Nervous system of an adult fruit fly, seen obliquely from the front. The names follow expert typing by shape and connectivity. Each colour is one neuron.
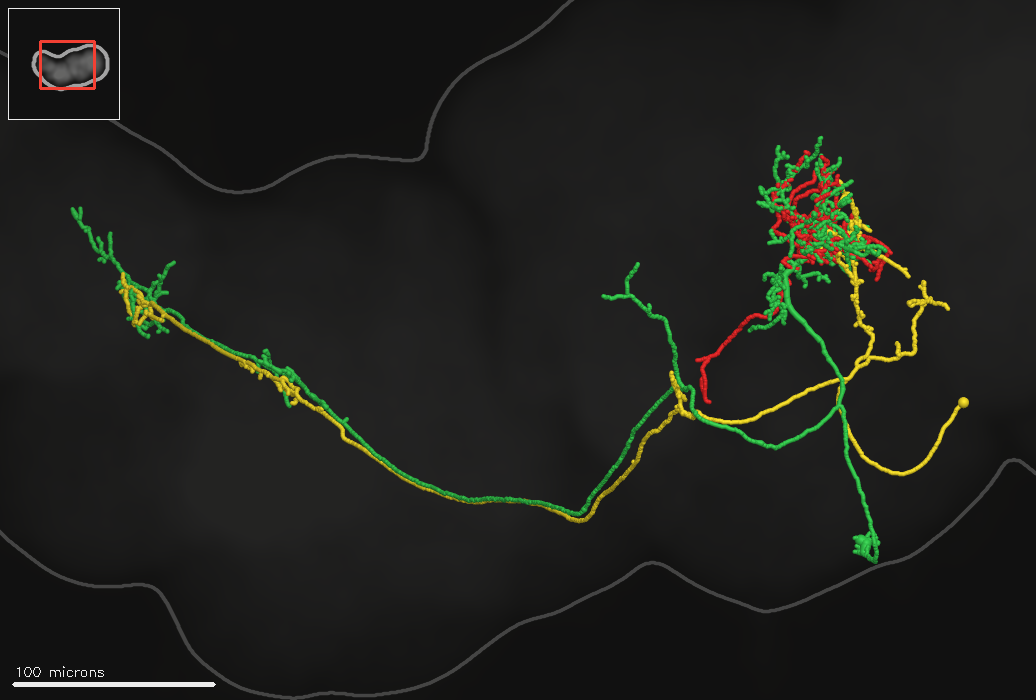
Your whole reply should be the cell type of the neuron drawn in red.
PS237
